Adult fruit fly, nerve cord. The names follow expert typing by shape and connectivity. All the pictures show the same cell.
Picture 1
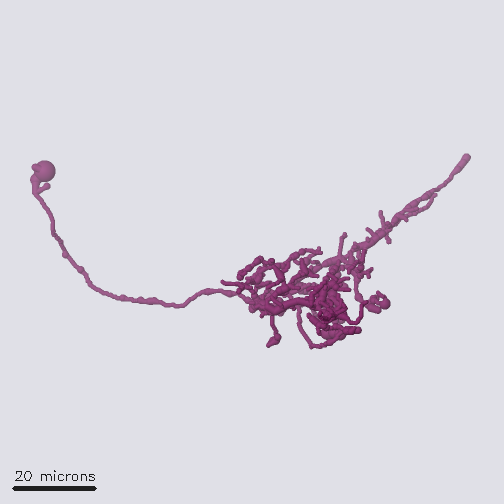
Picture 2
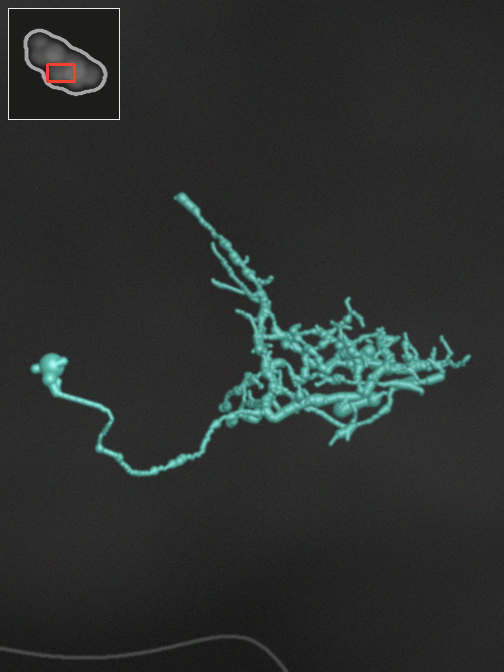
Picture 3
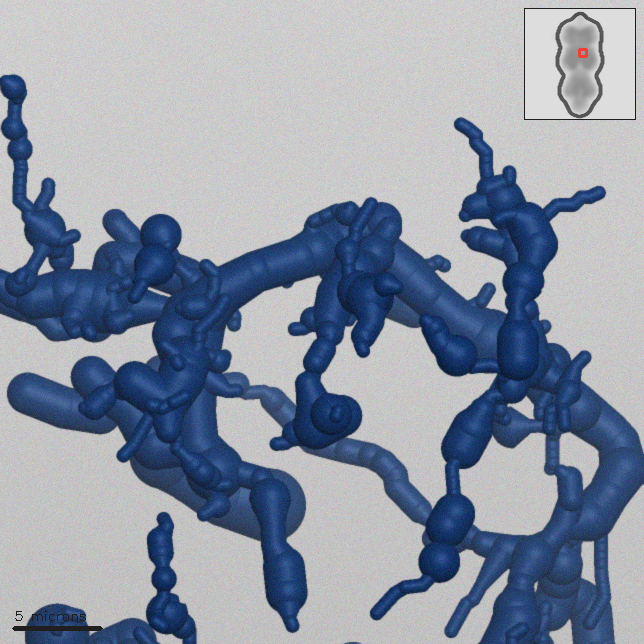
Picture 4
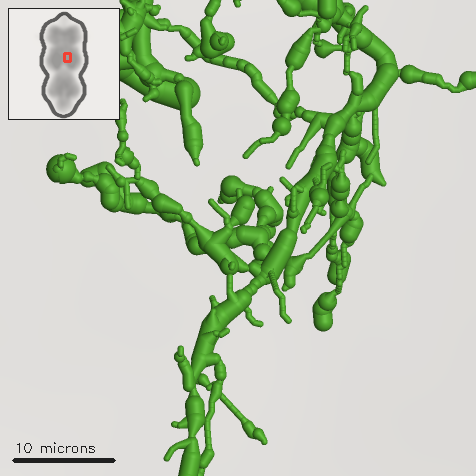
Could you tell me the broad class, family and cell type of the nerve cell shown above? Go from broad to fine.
nerve-cord intrinsic neuron; hemilineage 09A; IN09A017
